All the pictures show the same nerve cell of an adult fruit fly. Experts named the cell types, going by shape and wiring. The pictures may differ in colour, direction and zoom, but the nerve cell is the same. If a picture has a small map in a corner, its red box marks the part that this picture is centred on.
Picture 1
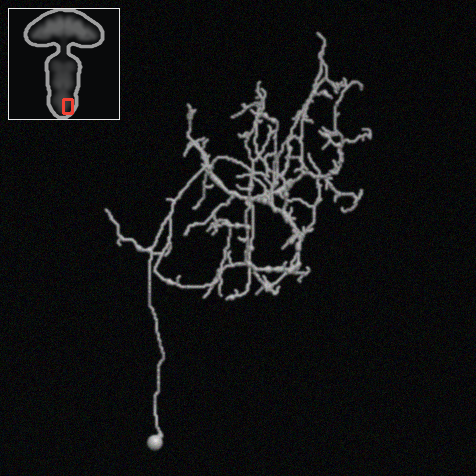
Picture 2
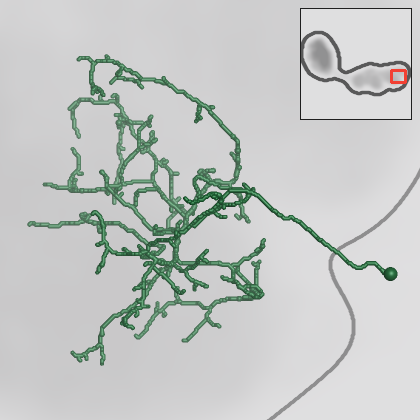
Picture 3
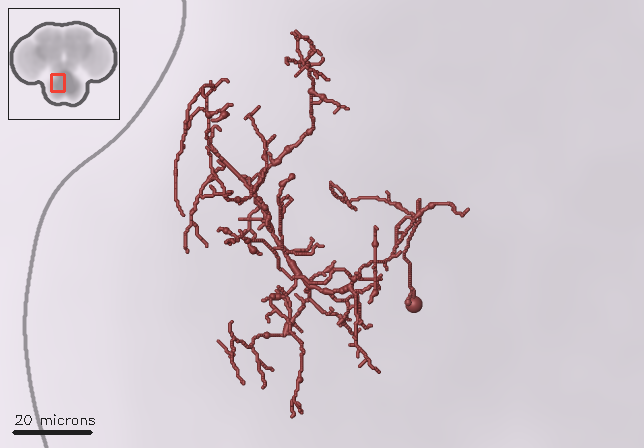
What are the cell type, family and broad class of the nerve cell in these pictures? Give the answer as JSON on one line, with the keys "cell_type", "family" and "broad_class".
{"cell_type": "IN20A.22A060", "family": "hemilineage 20A.22A", "broad_class": "nerve-cord intrinsic neuron"}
